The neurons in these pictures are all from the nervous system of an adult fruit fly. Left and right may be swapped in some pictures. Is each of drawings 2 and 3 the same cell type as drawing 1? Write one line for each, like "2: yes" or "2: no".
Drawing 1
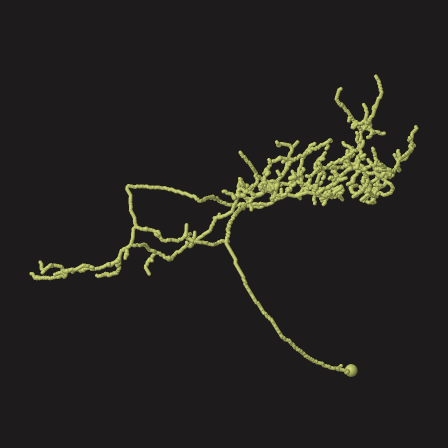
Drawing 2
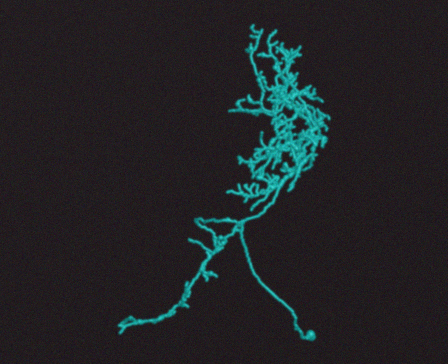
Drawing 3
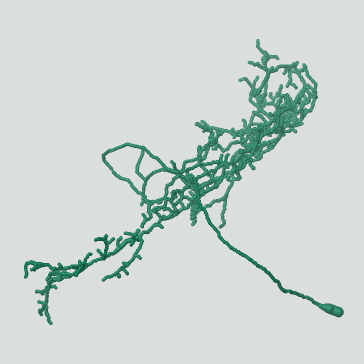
2: no
3: no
